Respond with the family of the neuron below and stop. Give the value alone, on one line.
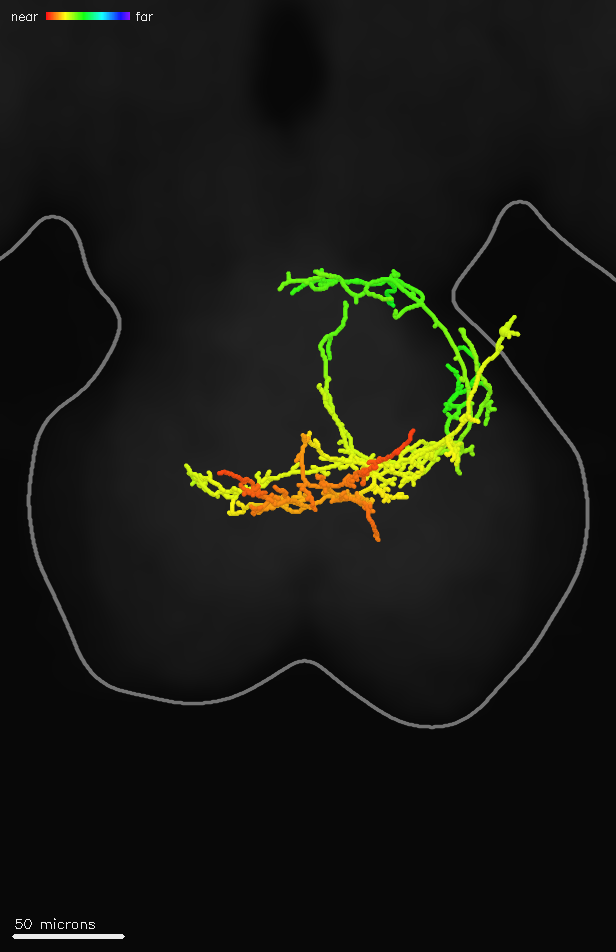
hemilineage 11A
